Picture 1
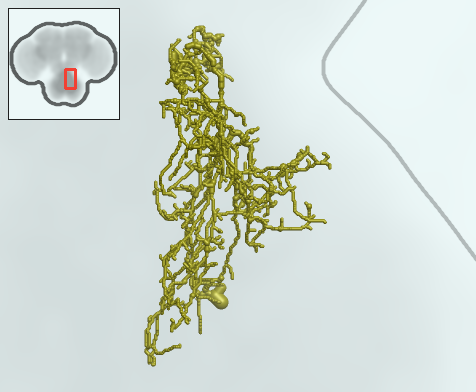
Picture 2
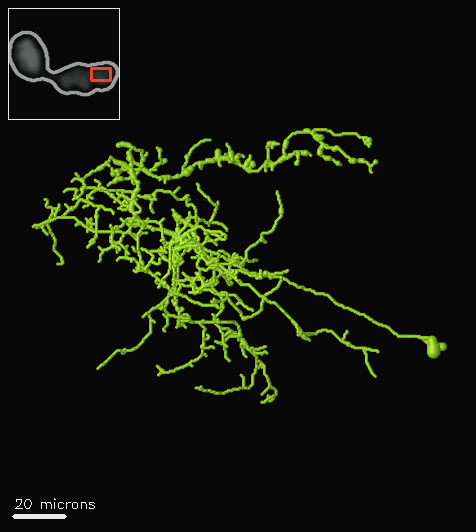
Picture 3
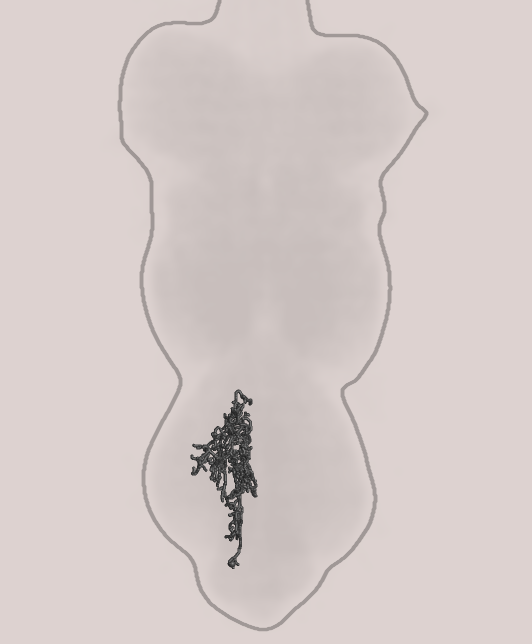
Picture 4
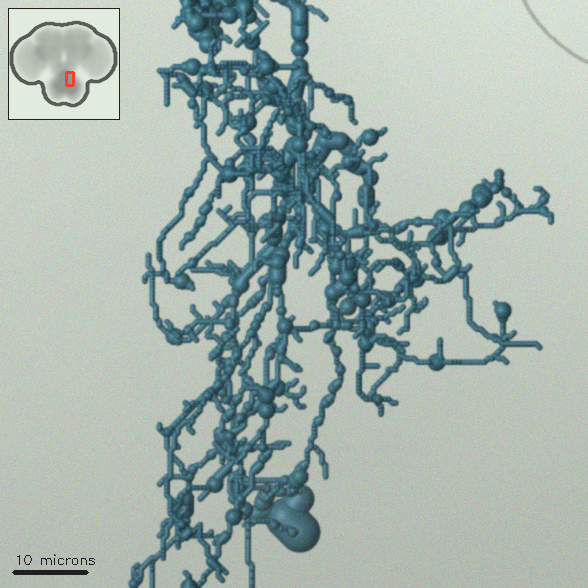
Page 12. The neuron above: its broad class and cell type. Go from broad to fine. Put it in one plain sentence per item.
A nerve-cord intrinsic neuron, type INXXX402.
